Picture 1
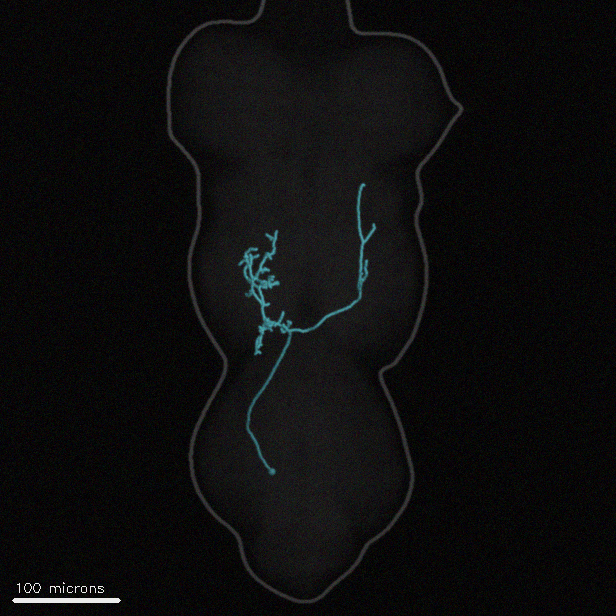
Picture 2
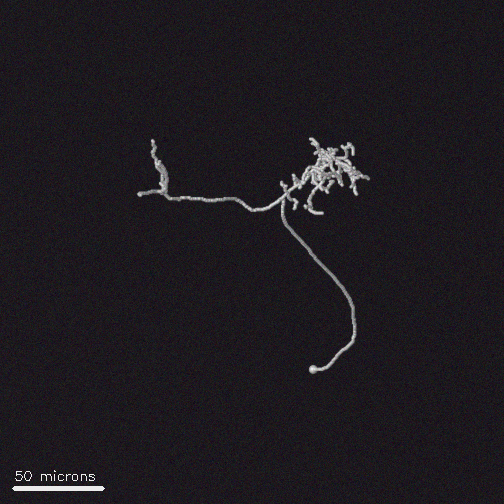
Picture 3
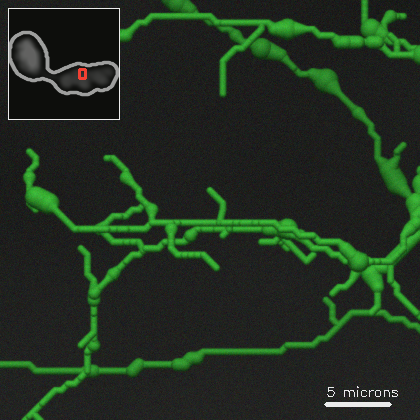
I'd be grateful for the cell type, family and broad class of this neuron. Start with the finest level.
IN07B099; hemilineage 07B; nerve-cord intrinsic neuron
